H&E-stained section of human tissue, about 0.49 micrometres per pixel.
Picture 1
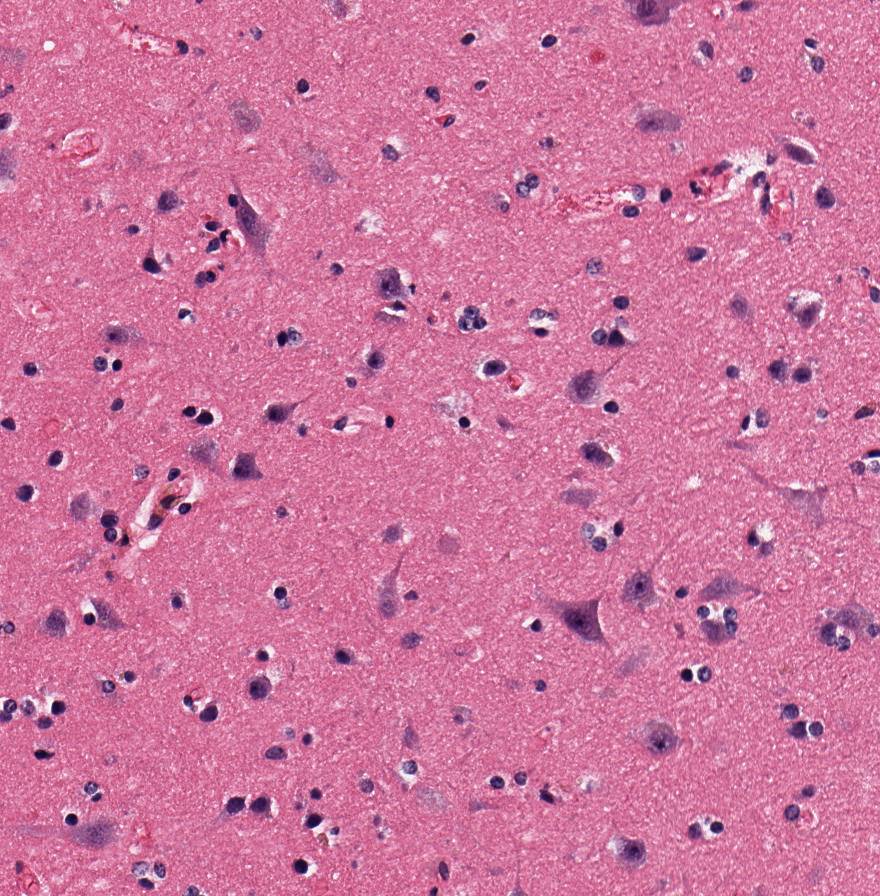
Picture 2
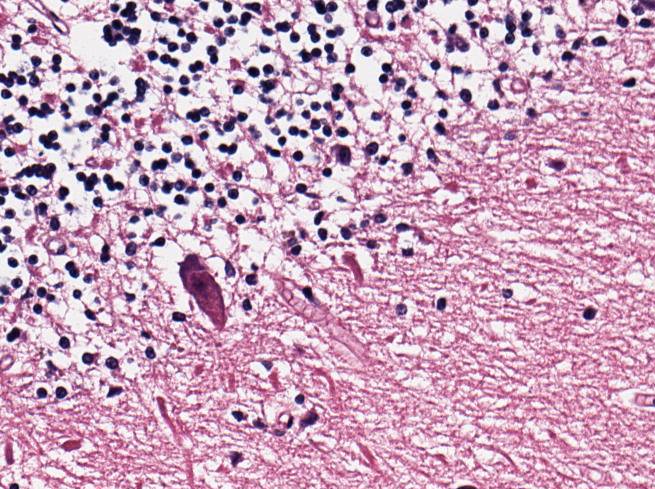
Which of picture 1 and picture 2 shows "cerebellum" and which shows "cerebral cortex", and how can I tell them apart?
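Picture 2 is the cerebellum; the cerebral cortex is picture 1. The cerebral cortex field is a finely granular pink matrix with cells spread evenly through it, and no epithelium or glands. Most of its cells are small, round, dark nuclei with little cytoplasm, and many sit in clusters of two to four, some pressed against larger cell bodies. There are no fat cells in it either. The cerebellum field splits into a dense zone of small, round, darkly stained nuclei with very little cytoplasm at upper left and a pale pink, sparsely cellular zone at lower right. Just left of centre, right on the border between the two, there's a single large neuron with a flask-shaped, purple-staining cell body, the only one in view.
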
